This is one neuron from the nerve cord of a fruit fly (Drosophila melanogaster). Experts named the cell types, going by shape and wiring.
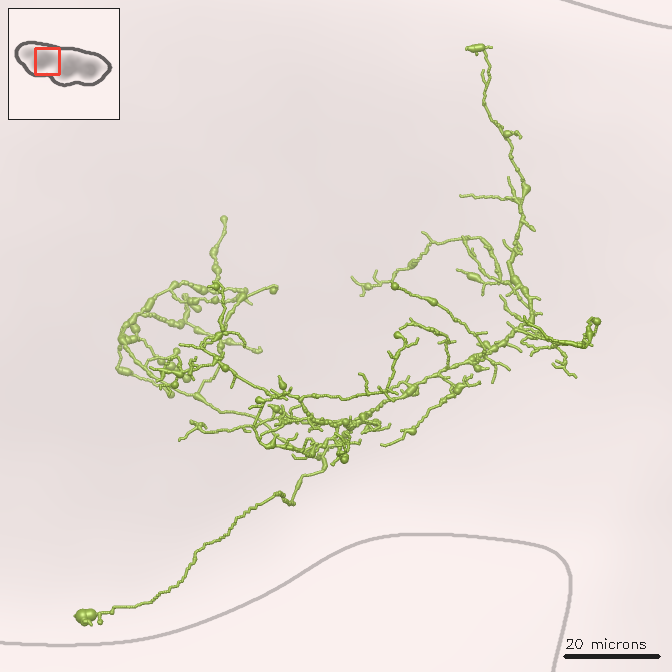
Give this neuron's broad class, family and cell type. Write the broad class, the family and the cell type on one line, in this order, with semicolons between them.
nerve-cord intrinsic neuron; hemilineage 14A; IN14A044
